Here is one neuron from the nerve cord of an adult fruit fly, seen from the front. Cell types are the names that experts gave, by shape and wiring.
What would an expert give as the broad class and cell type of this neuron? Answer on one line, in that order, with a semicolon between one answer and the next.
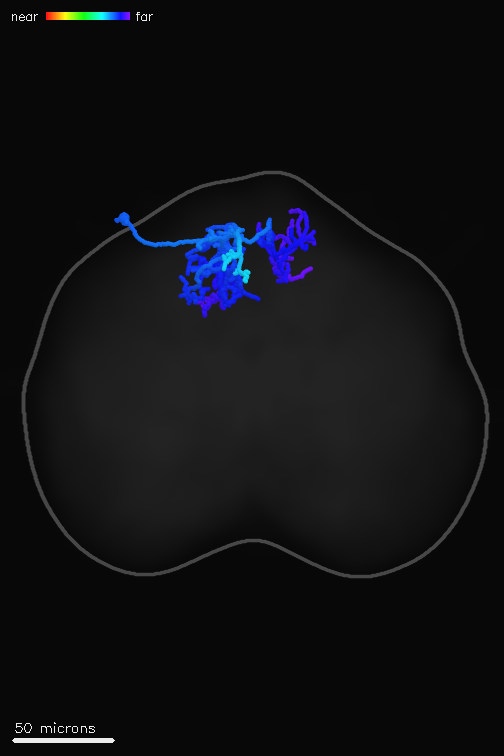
nerve-cord intrinsic neuron; INXXX407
